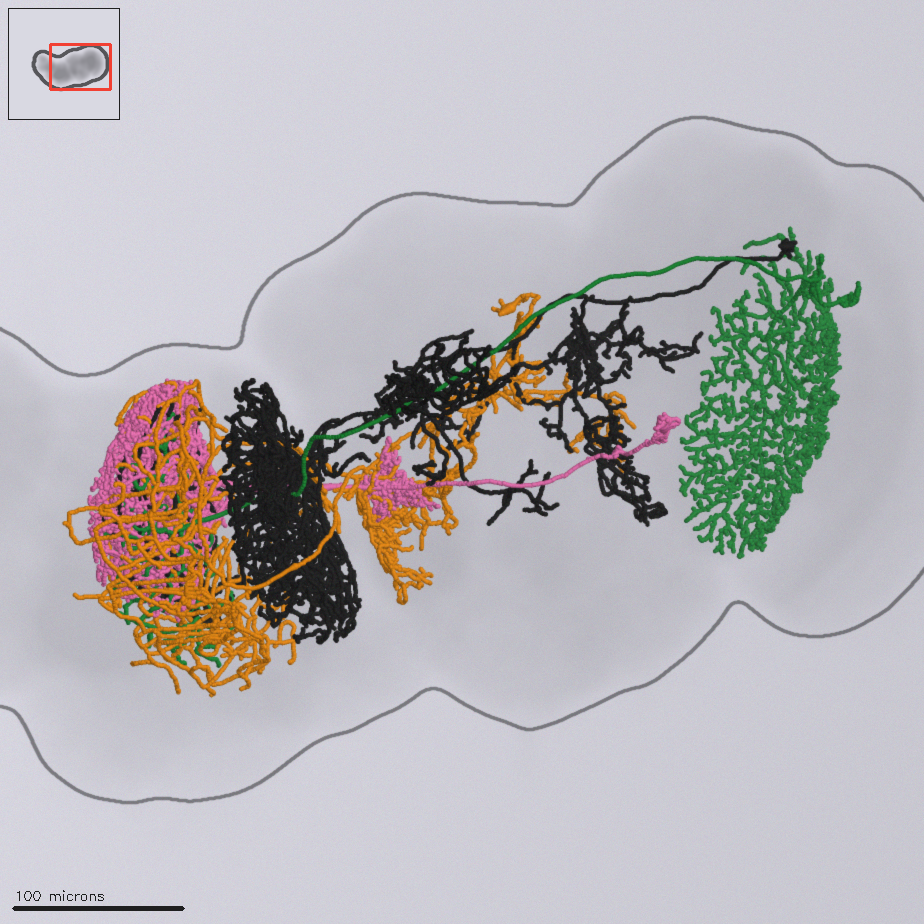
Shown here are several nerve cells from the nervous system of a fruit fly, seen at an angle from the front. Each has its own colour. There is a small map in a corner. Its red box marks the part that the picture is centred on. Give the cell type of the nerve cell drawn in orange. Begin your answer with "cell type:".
cell type: OLVC3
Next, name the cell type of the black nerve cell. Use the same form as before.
cell type: LoVC22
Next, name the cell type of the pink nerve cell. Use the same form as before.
cell type: DCH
